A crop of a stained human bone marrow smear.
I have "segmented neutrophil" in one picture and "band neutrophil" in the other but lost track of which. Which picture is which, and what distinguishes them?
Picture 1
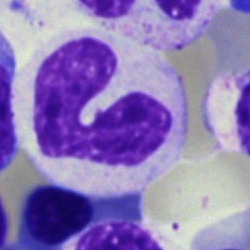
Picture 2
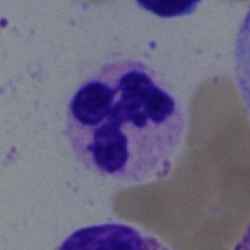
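Quick one: the first picture is a band neutrophil, the second a segmented neutrophil. Both have round, smooth outlines and dark purple chromatin, moderately clumped in the first and coarsely clumped in the second. The first nucleus is deeply indented into a curved C-like shape, with the indentation opening toward the upper right.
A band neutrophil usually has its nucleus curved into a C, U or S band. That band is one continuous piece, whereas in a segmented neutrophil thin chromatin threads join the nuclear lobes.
The band neutrophil's cytoplasm is abundant and pale lilac-grey, with no vacuoles. In the segmented neutrophil, no nucleoli are visible in the nucleus.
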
